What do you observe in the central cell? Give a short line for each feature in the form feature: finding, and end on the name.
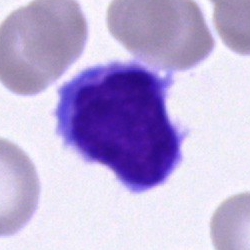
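Outline: irregular; see how it is not smoothly round
Cytoplasm: blue, and widest on the left side
Nucleus: fills most of the cell, with a slightly irregular outline
Granules: none distinct in the cytoplasm
Name: lymphocyte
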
